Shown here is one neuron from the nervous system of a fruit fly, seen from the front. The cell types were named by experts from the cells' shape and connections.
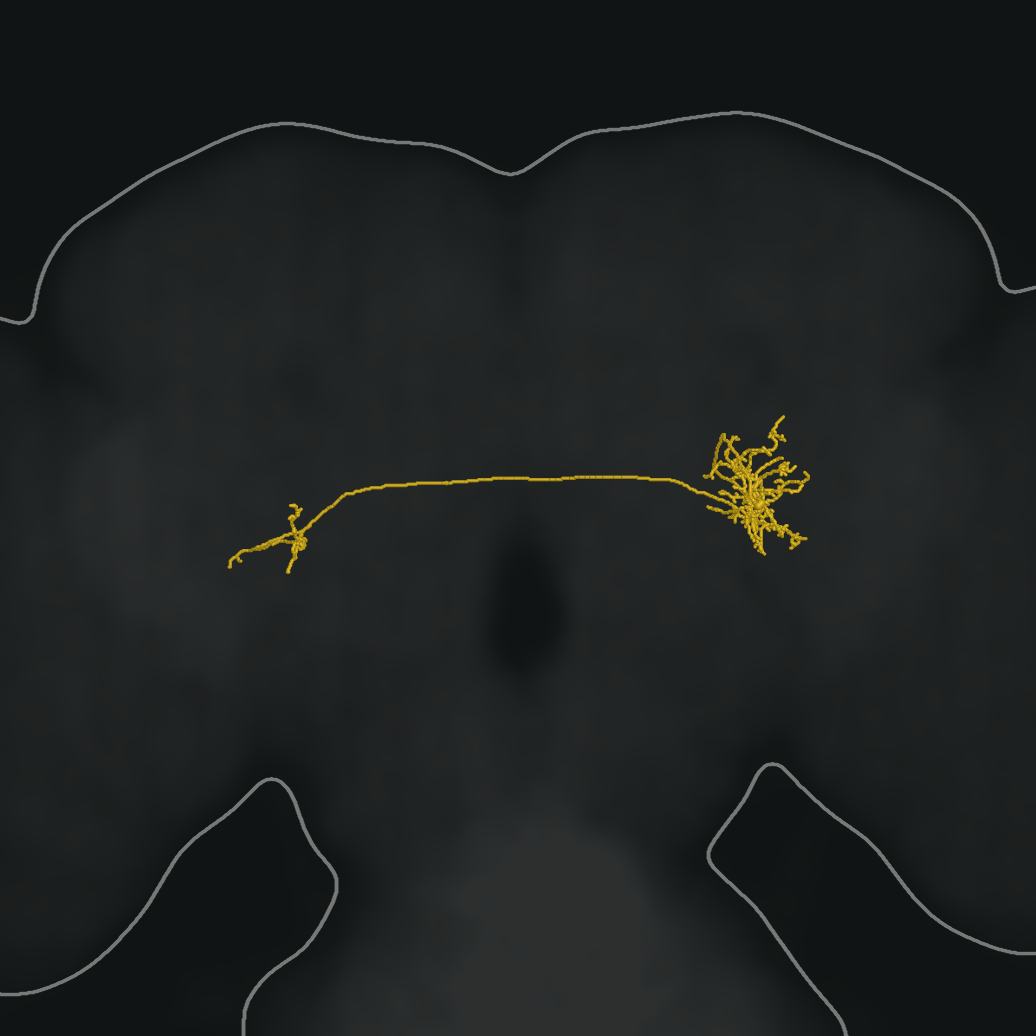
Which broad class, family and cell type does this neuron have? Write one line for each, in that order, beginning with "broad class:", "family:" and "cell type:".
broad class: central-brain intrinsic neuron
family: hemilineage VLPa2
cell type: CB4162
